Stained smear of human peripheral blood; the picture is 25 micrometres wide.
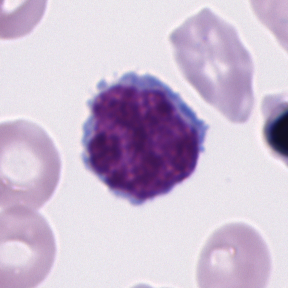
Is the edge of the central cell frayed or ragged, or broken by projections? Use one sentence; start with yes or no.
Yes, the outline of the cell is rough.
